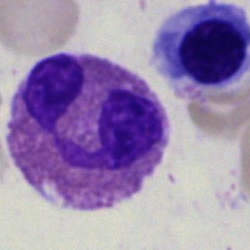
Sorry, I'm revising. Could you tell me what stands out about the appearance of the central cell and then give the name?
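Start with the outline, which is round. Inside, the chromatin is dark purple and condensed, and you will find no nucleoli in the nucleus. Around the nucleus, the cytoplasm is abundant. This is an eosinophil.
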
